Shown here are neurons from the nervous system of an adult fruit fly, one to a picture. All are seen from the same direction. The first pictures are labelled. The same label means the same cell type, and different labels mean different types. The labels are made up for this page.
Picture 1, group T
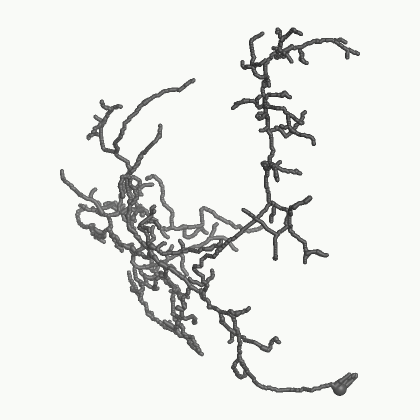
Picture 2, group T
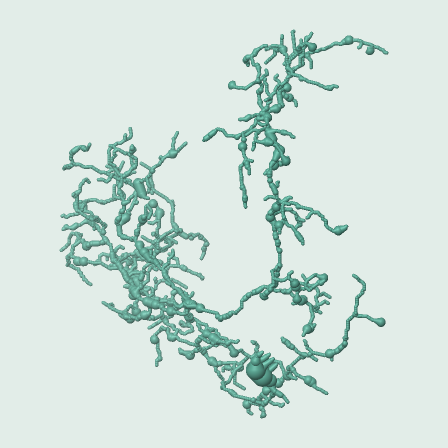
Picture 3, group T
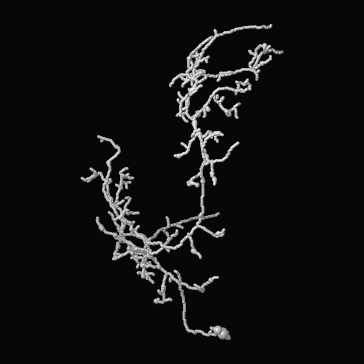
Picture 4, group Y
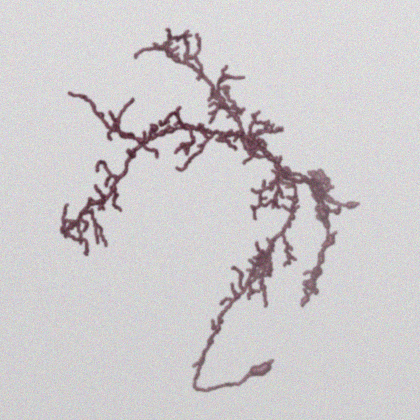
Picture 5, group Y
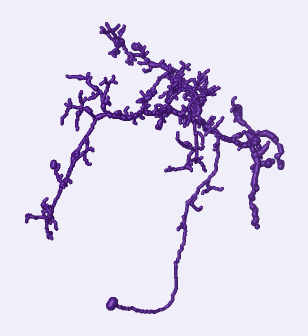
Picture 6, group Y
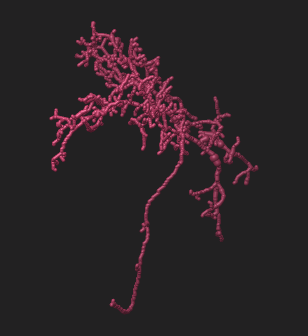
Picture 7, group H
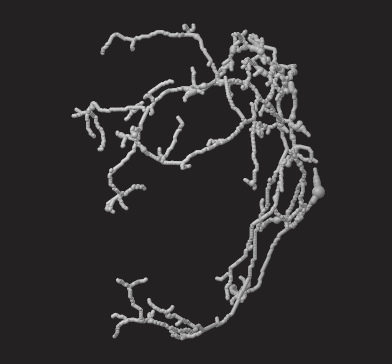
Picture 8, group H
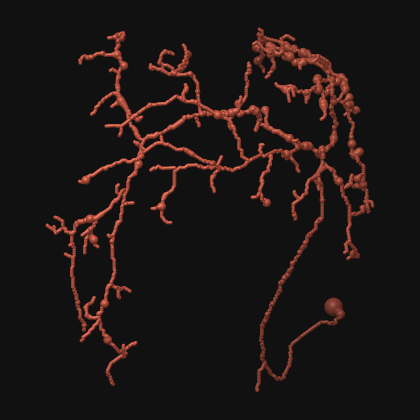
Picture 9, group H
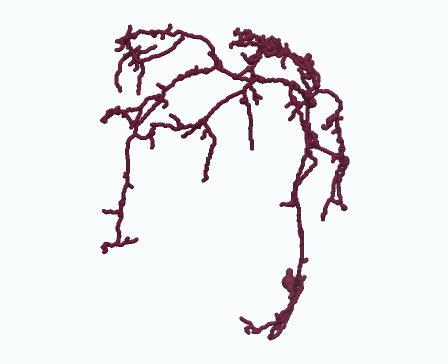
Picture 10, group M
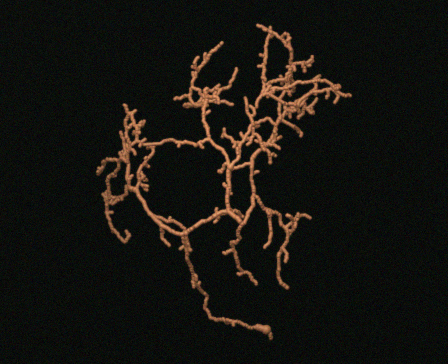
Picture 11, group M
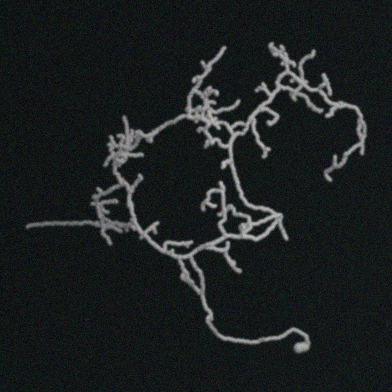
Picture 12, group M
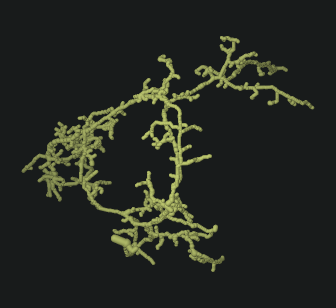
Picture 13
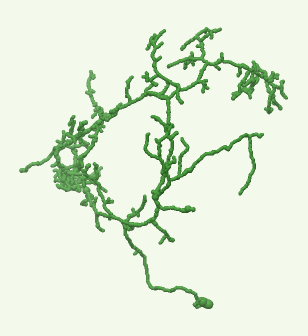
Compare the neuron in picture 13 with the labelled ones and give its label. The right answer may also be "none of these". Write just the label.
group M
